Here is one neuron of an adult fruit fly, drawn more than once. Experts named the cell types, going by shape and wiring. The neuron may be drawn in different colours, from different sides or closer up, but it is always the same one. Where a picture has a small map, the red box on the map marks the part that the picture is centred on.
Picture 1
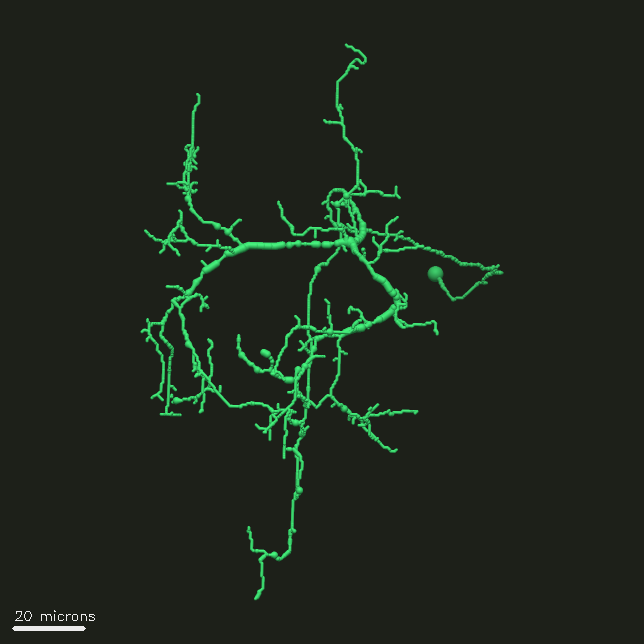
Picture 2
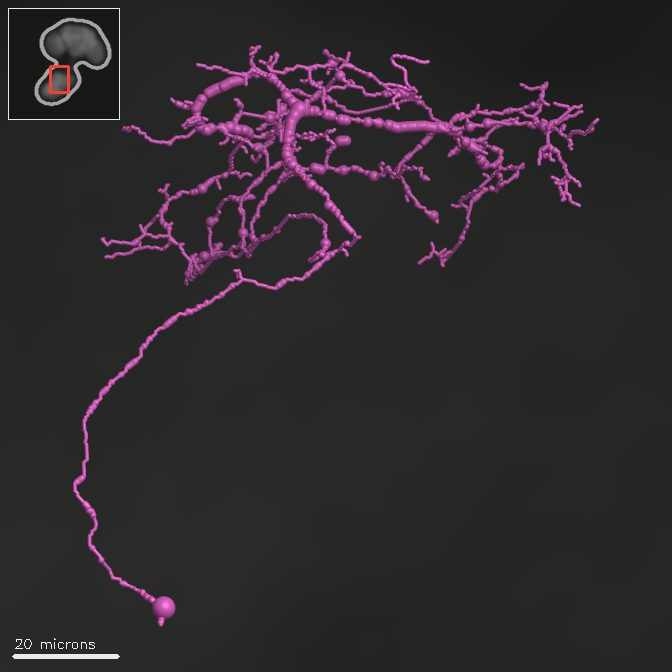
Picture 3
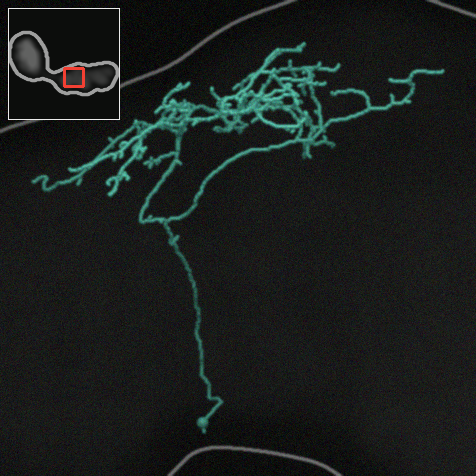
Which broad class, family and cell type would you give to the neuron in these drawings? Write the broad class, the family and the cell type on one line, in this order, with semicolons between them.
nerve-cord intrinsic neuron; hemilineage 12A; IN12A058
